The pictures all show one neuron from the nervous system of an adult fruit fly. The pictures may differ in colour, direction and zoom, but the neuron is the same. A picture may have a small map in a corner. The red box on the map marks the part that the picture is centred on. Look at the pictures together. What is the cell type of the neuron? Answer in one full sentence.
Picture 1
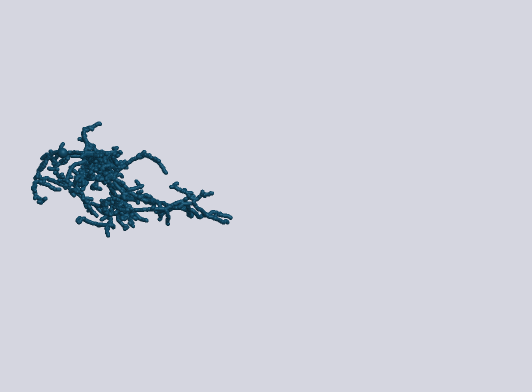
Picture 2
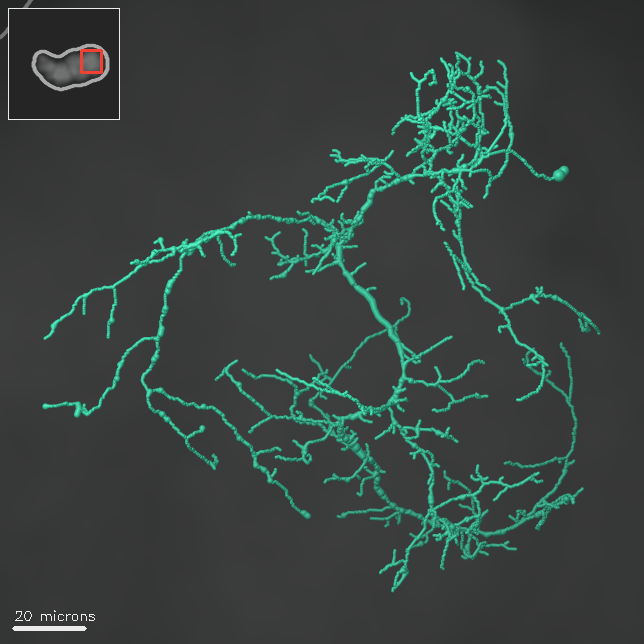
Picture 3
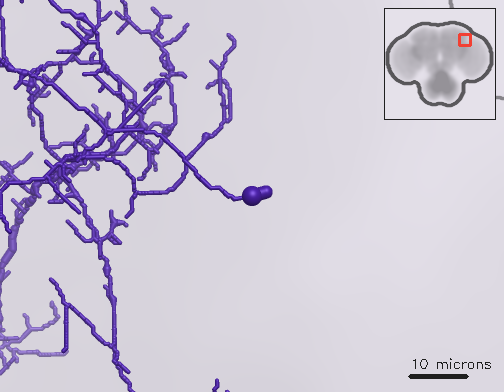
The neuron belongs to cell type AVLP040.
